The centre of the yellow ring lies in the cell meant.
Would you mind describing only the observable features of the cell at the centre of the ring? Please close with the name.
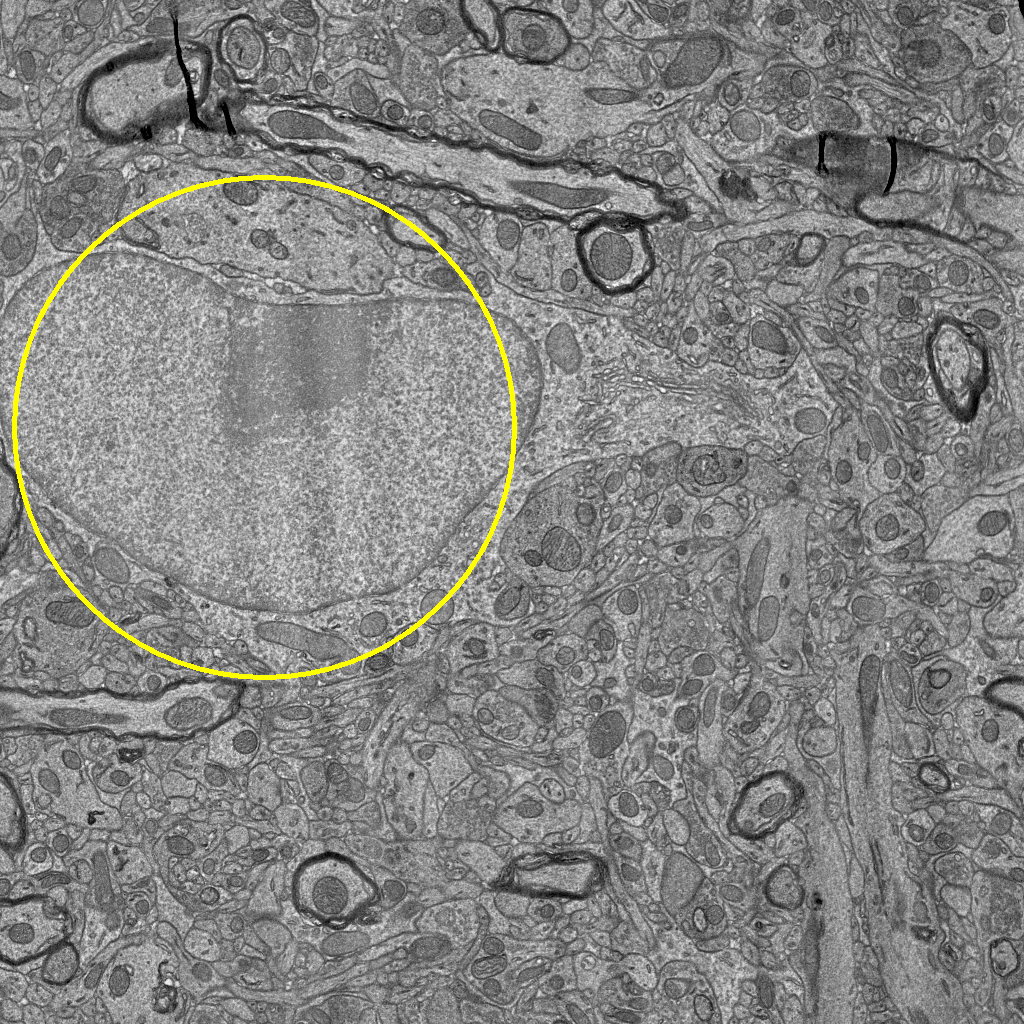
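Nuclear outline first: smooth, with no deep folds or clefts. Chromatin next: finely granular and evenly spread, with no large dark clumps. In the cytoplasm just below the nucleus sits an elongated mitochondrion. Dark dense bodies: none in the cytoplasm. The cell is an astrocyte.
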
